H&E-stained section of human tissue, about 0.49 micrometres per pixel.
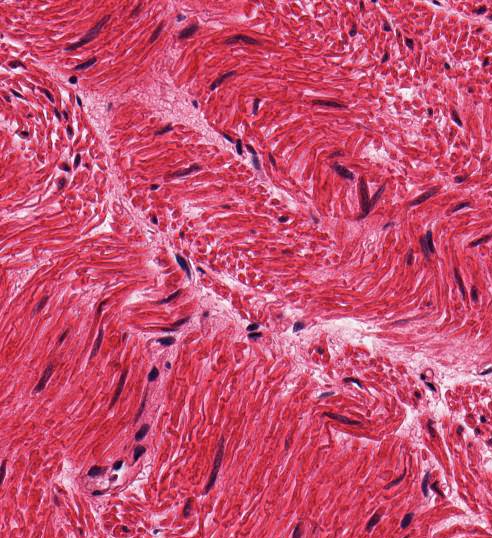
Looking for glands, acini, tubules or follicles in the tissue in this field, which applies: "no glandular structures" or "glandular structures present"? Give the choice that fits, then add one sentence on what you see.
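No glandular structures. No epithelium, glands or fat are present anywhere in the field.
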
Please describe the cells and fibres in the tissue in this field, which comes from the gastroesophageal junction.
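I see bundles of smooth muscle cells interlacing in different directions across the whole field. Their nuclei are elongated, dark blue, cigar-shaped, ends rounded. Deeply eosinophilic cytoplasm fills most of the field. Thin pale strands of loose connective tissue separate the bundles, clearest diagonally from upper left to centre right.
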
